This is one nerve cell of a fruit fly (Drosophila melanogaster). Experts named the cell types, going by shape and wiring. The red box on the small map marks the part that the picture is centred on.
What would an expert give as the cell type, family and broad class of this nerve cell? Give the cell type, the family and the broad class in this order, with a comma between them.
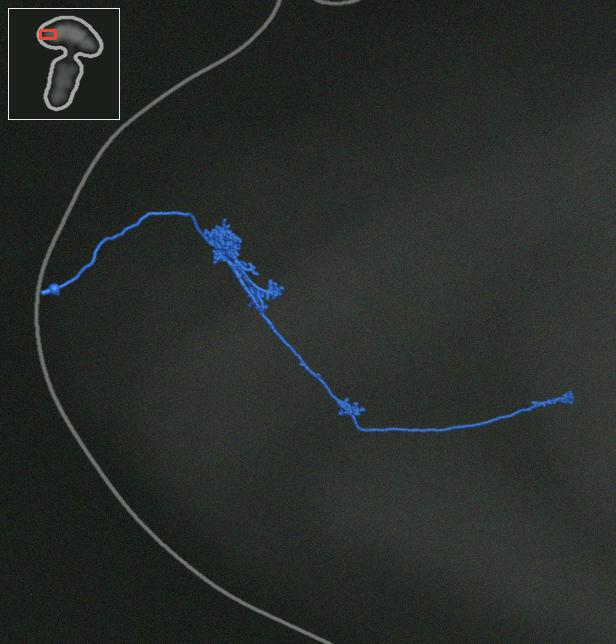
Tm2, Tm, optic-lobe intrinsic neuron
